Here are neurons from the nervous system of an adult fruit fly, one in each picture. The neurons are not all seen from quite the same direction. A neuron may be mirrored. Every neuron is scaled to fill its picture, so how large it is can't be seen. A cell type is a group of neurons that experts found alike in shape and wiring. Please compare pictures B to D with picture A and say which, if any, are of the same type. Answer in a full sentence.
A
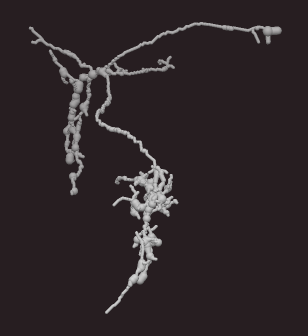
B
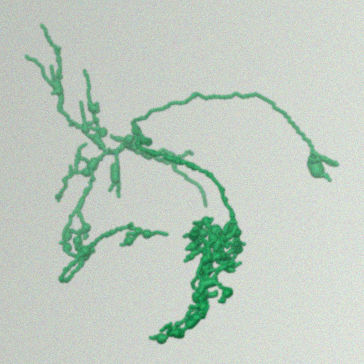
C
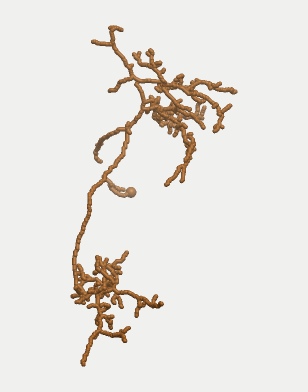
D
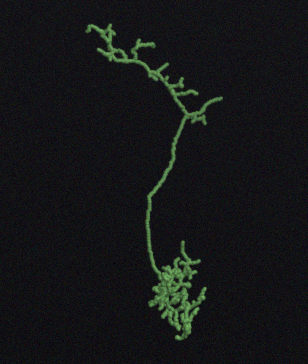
Picture B and picture C are of the same cell type.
